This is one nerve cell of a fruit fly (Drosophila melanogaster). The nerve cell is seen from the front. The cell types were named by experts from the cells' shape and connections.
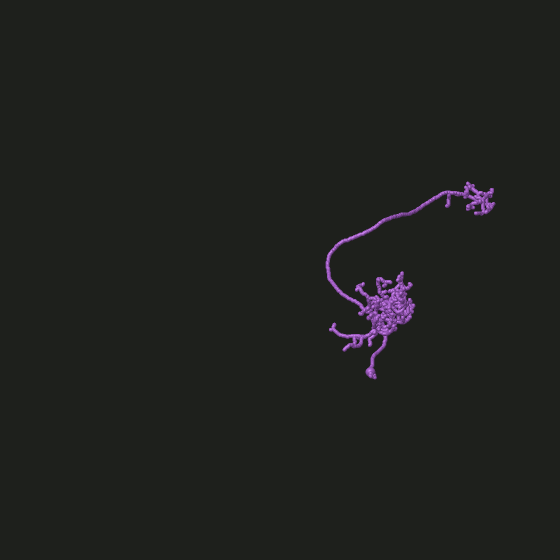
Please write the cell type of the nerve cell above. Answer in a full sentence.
The cell type is M_vPNml65.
